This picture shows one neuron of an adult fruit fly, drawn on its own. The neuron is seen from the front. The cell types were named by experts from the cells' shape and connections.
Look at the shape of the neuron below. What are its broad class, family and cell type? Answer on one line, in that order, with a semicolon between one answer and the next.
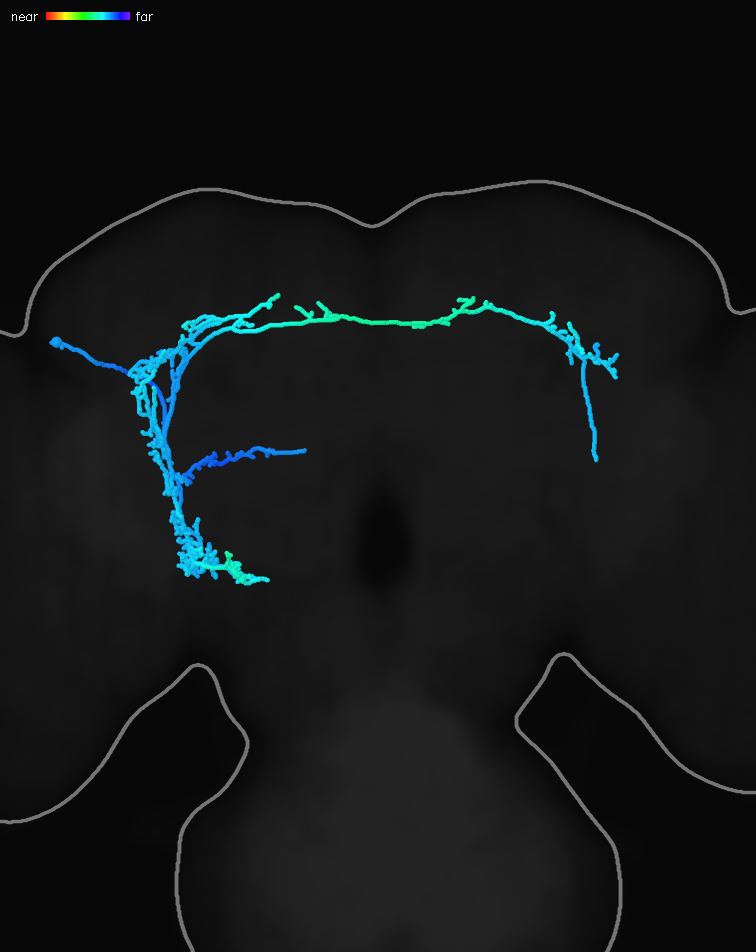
central-brain intrinsic neuron; hemilineage SLPp&v1_ventral; PLP116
